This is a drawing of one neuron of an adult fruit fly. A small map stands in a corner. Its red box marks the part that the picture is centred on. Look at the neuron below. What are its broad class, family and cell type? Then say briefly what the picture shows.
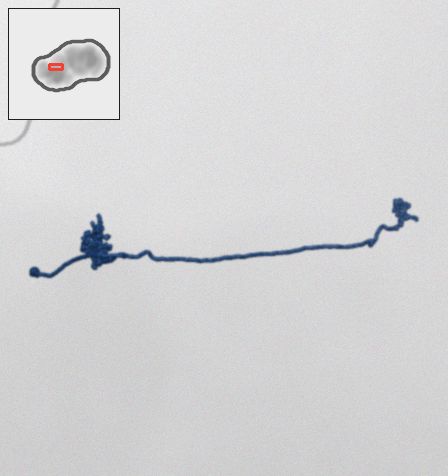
Its broad class is optic-lobe intrinsic neuron. Its family is T. The cell type is T3. As drawn here it is more than twice as wide as it is tall.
